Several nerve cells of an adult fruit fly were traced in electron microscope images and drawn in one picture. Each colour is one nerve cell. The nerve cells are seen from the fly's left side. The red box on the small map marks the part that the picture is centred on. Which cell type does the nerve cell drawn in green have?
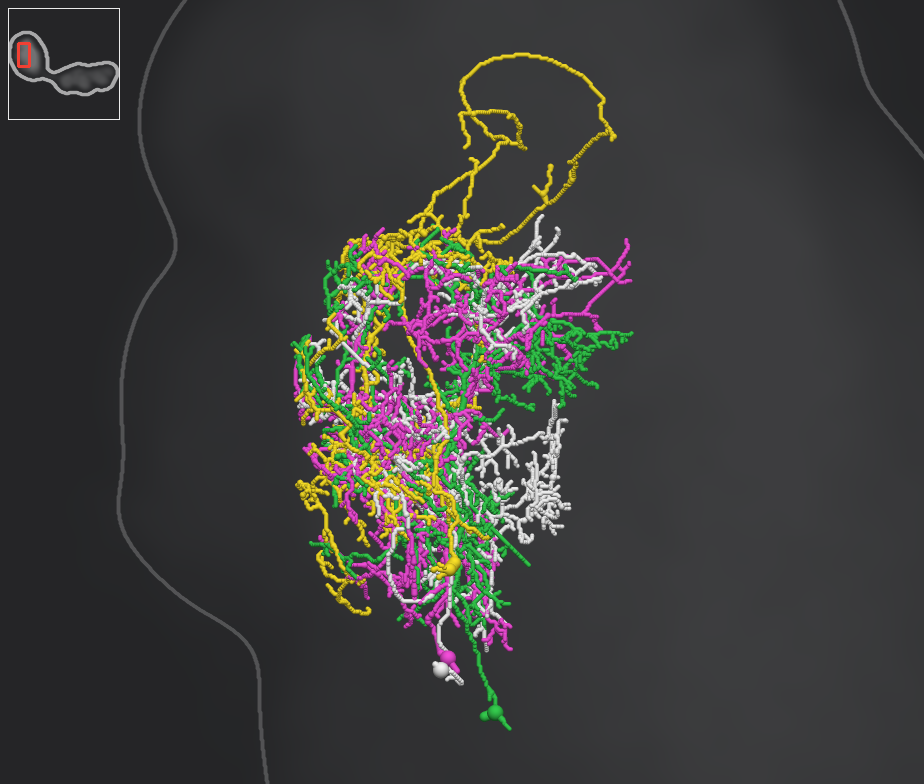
AVLP347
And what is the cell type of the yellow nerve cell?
AVLP115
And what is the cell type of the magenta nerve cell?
AVLP346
